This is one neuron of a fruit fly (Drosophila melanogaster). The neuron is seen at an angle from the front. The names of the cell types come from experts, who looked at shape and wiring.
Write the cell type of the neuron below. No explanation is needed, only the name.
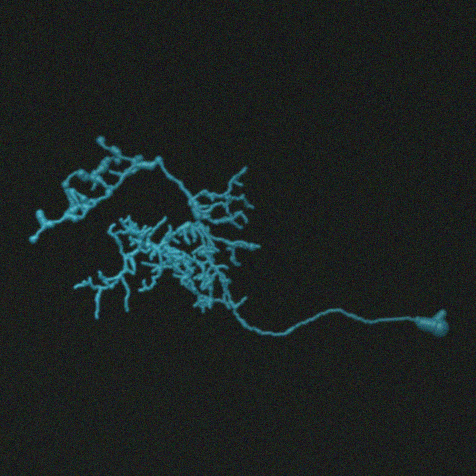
IN06A117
